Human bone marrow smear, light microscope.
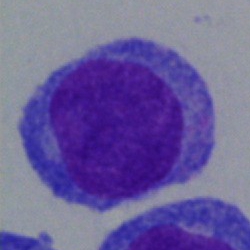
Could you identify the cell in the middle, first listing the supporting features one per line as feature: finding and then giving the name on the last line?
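Outline: roughly round, small pointed bulge at bottom edge
Chromatin: purple, evenly mottled, no large dark clumps
Cytoplasm: deep blue
Granules: none distinct in the cytoplasm
Name: blast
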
